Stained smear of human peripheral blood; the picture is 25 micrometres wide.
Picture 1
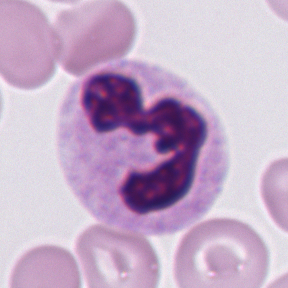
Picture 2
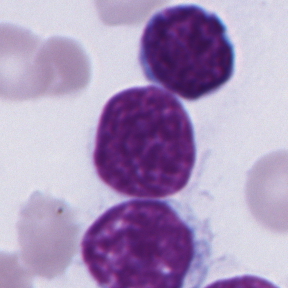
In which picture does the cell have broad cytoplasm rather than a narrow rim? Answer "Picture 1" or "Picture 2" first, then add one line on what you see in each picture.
Picture 1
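In picture 1: The cytoplasm is plentiful and pale pinkish-lilac.
In picture 2: Cytoplasm is at most a barely visible thin rim around the nucleus.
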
